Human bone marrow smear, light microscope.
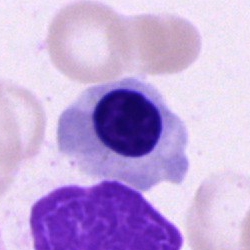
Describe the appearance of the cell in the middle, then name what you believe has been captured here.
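Cytoplasm plentiful, pale lavender-blue, surrounding the nucleus on all sides. No visible granules. Broad, blunt cytoplasmic bulges project from the lower right. Nucleus without visible nucleoli. Cell: erythroblast.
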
